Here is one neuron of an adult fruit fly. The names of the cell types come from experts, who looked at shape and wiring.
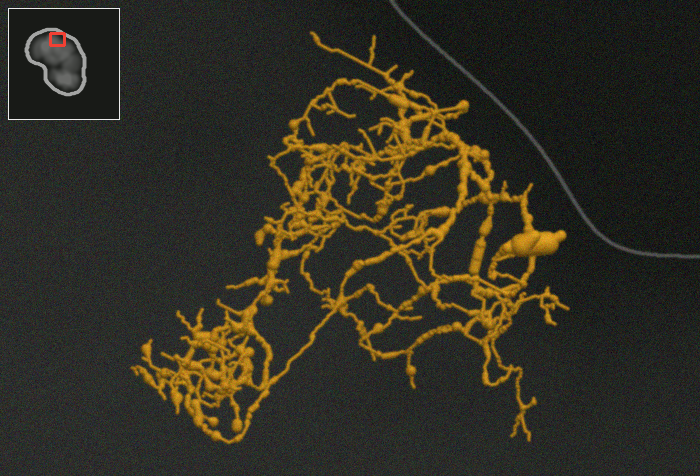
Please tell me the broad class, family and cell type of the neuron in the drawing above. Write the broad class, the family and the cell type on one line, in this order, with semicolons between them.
central-brain intrinsic neuron; hemilineage SMPad3; SMP126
